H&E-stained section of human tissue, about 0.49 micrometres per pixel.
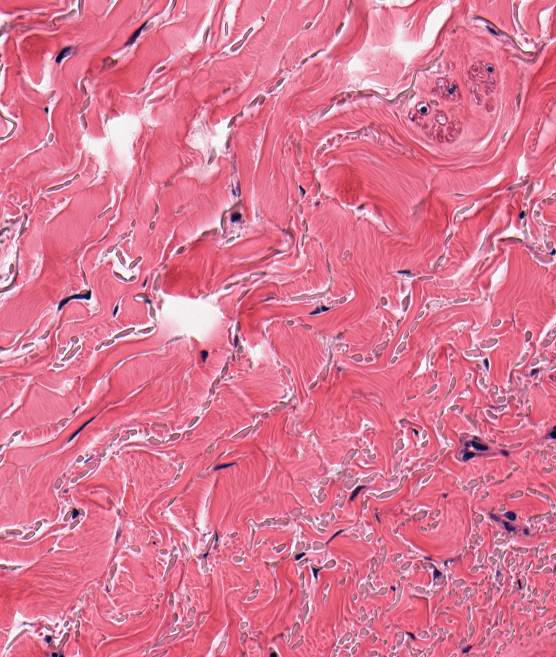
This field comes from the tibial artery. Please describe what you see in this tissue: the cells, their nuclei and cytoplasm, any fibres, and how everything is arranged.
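Only a few nuclei, dark, thin and spindle-shaped, pressed in between the collagen bundles. Toward the lower right the bundles get finer and the nuclei more numerous than elsewhere. Near the top right corner there's a rounded, outlined structure holding a small cluster of round bodies with dark dots. Nowhere do I see any epithelium.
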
